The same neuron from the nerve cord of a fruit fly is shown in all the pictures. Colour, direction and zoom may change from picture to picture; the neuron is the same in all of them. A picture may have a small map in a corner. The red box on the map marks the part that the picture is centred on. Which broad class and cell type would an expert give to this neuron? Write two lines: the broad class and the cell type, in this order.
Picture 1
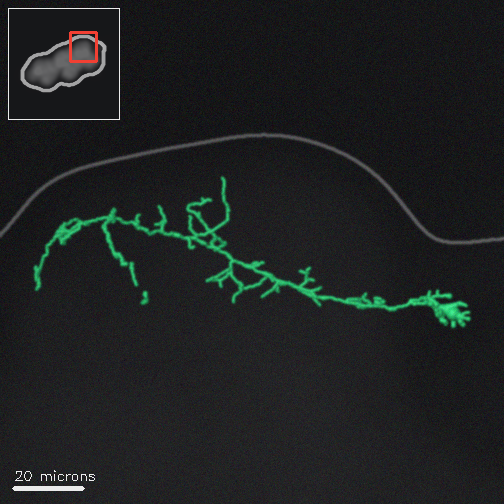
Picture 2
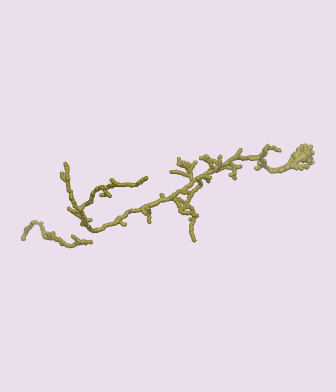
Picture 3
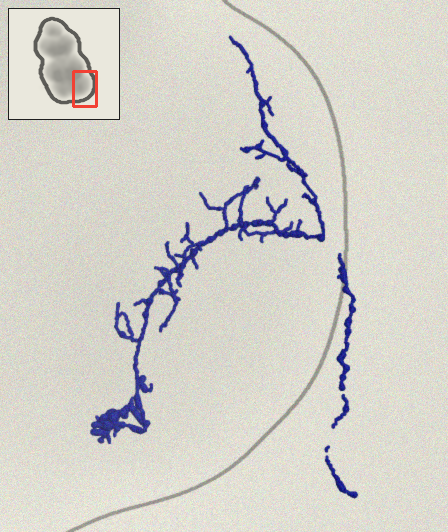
motor neuron of the nerve cord
Acc. tr flexor MN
